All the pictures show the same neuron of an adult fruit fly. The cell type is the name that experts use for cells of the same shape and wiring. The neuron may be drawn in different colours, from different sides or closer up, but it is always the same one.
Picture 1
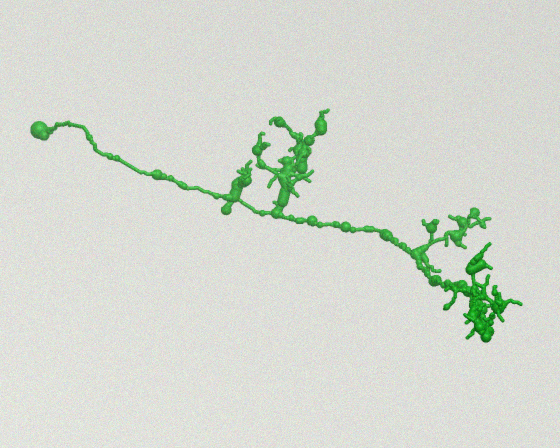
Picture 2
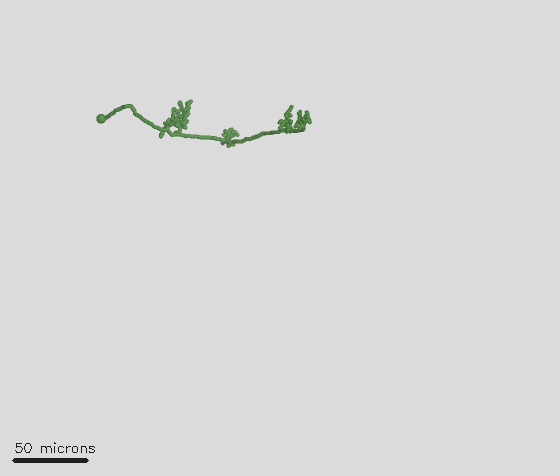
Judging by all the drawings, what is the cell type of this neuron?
TmY17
